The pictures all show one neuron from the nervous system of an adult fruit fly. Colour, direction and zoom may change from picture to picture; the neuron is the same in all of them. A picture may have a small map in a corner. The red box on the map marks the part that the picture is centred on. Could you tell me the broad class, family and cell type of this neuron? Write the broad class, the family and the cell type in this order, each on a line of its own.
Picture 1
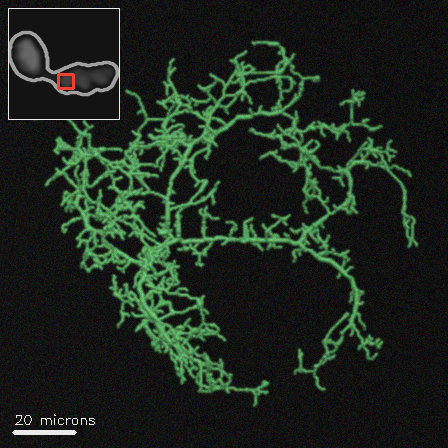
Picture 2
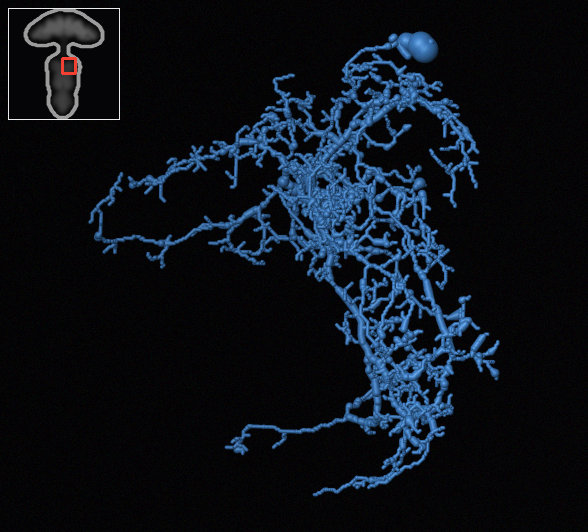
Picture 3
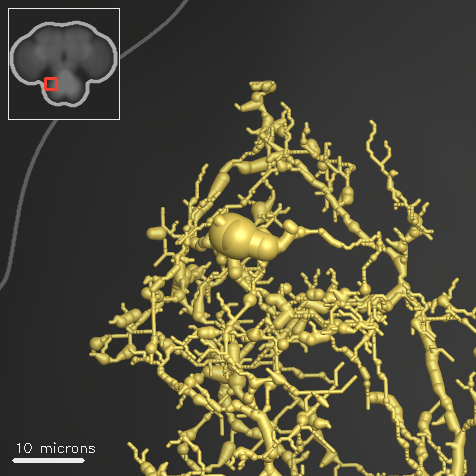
nerve-cord intrinsic neuron
hemilineage 17A
IN17A017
